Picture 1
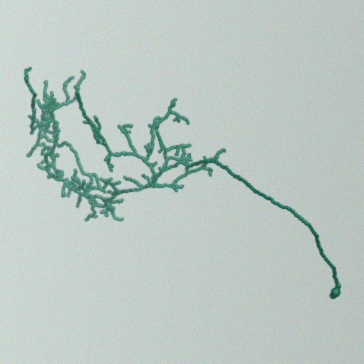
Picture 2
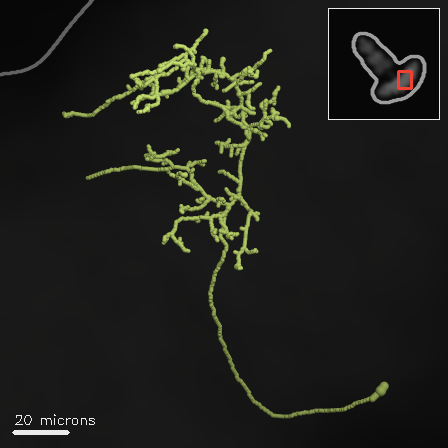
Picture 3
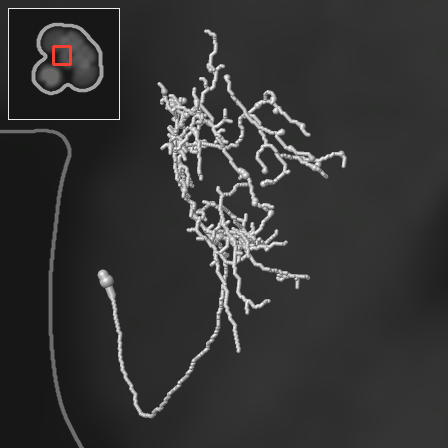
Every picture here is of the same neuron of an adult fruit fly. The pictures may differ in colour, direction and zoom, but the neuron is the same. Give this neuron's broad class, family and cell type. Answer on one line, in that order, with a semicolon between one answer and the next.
central-brain intrinsic neuron; hemilineage MX3; CB1265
